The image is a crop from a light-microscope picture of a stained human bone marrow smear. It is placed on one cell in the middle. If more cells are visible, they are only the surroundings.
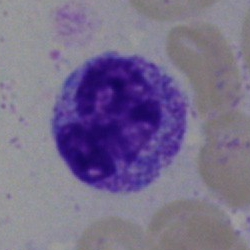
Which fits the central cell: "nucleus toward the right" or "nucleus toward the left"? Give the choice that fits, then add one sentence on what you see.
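Nucleus toward the left. The nucleus fills most of the cell and sits toward the left side.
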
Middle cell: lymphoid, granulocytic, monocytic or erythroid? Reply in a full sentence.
Included in the granulocytic lineage is the cell at the middle of the crop.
